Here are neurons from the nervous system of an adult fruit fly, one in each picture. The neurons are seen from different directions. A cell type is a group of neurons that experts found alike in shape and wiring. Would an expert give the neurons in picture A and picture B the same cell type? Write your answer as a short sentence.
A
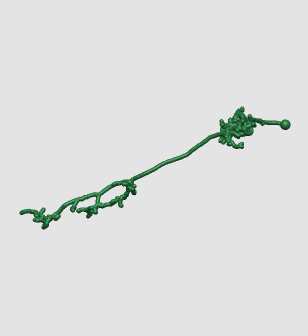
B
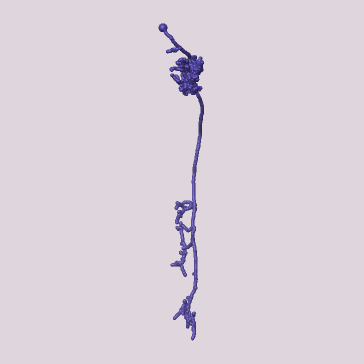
They are of the same cell type.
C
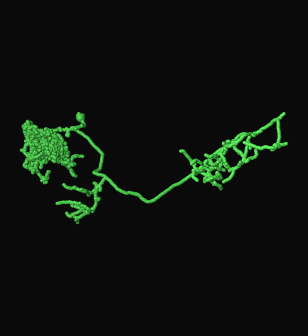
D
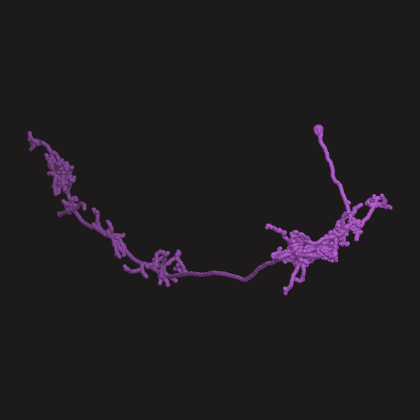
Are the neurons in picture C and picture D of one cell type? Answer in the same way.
They are of different cell types.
